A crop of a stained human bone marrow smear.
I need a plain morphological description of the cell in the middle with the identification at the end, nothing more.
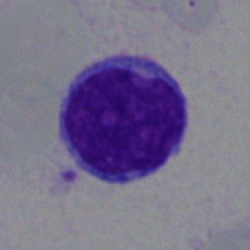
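Nearly the whole cell is nucleus, I'd say, leaving very little cytoplasm. The chromatin is dark purple, dotted with small paler patches. A thin blue rim of cytoplasm holds a small pale area at the upper right edge of the nucleus. It's a lymphocyte.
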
